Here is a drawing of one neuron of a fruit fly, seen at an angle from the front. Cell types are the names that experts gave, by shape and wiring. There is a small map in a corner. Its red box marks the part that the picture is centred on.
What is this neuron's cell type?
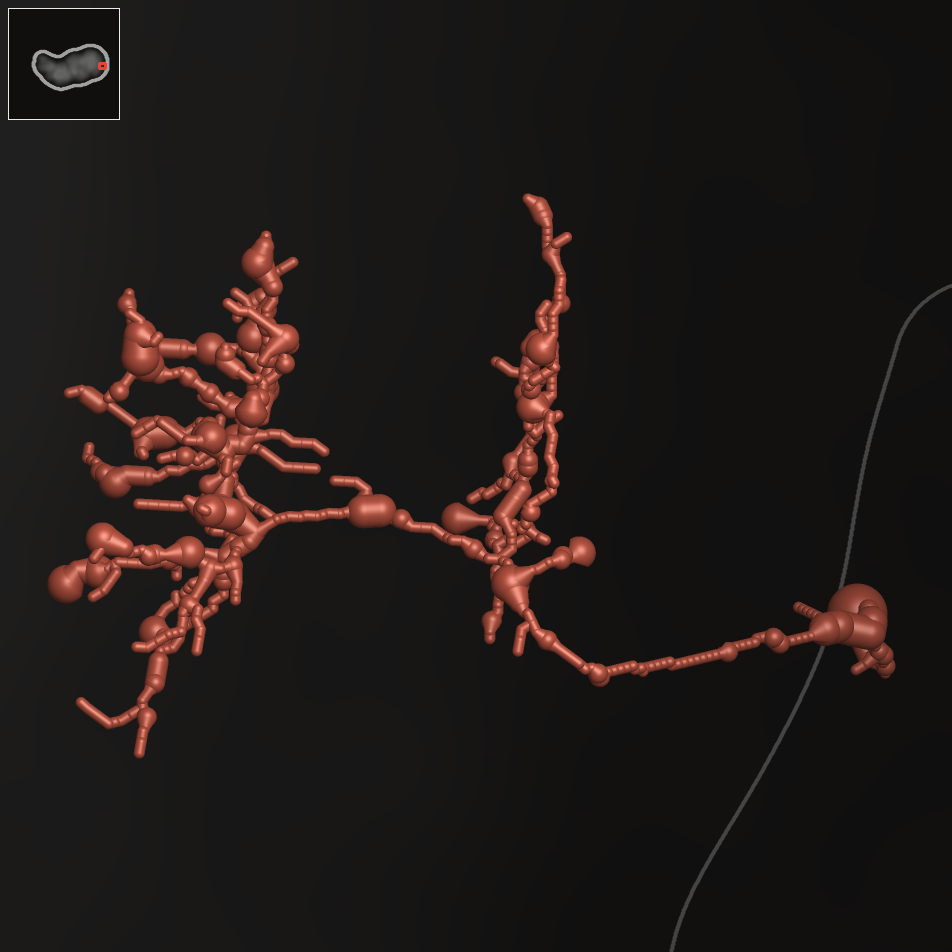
Dm10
